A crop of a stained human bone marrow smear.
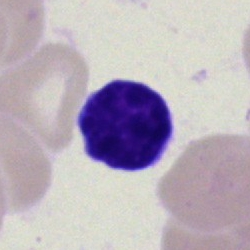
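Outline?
Roughly round; slightly lumpy edge at lower left.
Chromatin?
Dense, dark purple, in coarse clumps separated by slightly paler streaks.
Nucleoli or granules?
Neither visible anywhere.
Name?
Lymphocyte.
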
